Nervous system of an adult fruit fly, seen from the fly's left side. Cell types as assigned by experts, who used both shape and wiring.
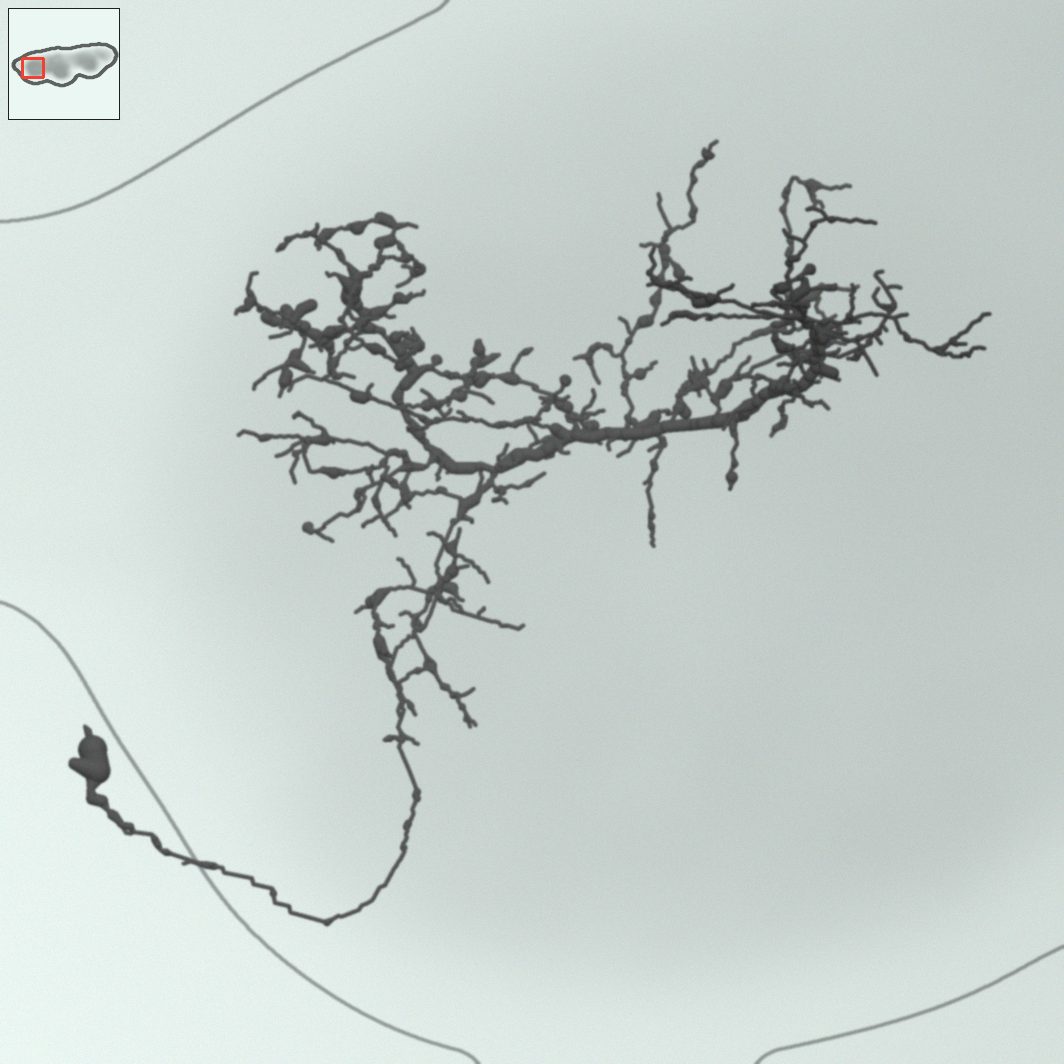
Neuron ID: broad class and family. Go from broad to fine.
nerve-cord intrinsic neuron; hemilineage 13A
